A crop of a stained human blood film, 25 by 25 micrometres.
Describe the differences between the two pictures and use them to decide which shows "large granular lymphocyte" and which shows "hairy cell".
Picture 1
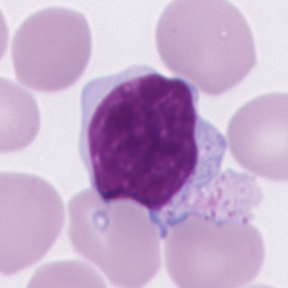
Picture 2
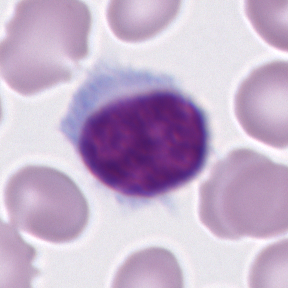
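Picture 1 is the large granular lymphocyte and picture 2 is the hairy cell. The deciding difference is the cytoplasm: picture 1 has fine pinkish-purple granules clustered in its lower right part, while picture 2 shows none.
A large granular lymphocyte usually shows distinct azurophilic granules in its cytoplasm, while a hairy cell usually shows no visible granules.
The margin also differs, for the edge of the cytoplasm in picture 2 is ragged with fine short projections.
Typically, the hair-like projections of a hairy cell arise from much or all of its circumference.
The nucleus of the large granular lymphocyte is a single rounded mass without lobes, about 12 by 10 micrometres, in a cell about 16 by 13 micrometres.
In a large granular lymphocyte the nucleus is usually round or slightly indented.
The hairy cell's nucleus is oval without lobes or indentation, about 11 by 9 micrometres, filling about 70% of a cell about 13 micrometres across. Neither nucleus shows visible nucleoli, and the cytoplasm is pale greyish blue in picture 1 and pale blue in picture 2, where it contains no vacuoles.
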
